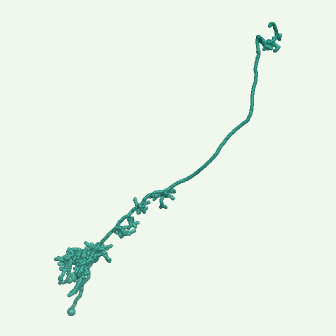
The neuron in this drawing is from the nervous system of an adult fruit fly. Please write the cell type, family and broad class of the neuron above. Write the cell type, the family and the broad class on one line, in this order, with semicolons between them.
AN08B015; hemilineage 08B; ascending neuron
